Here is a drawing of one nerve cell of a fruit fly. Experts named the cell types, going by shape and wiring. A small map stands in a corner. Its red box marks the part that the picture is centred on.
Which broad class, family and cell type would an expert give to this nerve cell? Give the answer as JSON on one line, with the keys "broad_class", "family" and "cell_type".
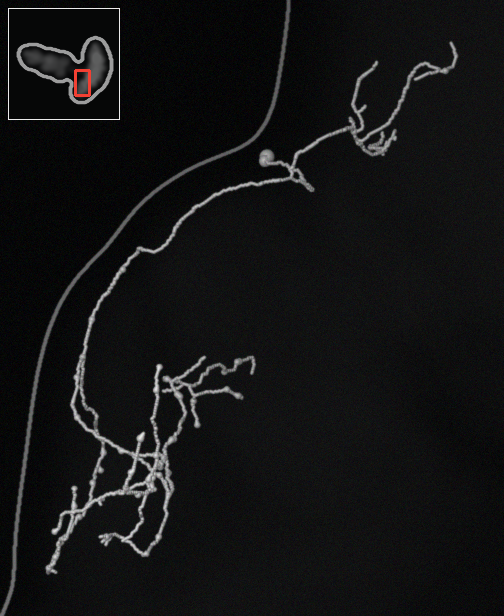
{"broad_class": "visual centrifugal neuron", "family": "LPT", "cell_type": "LPT113"}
